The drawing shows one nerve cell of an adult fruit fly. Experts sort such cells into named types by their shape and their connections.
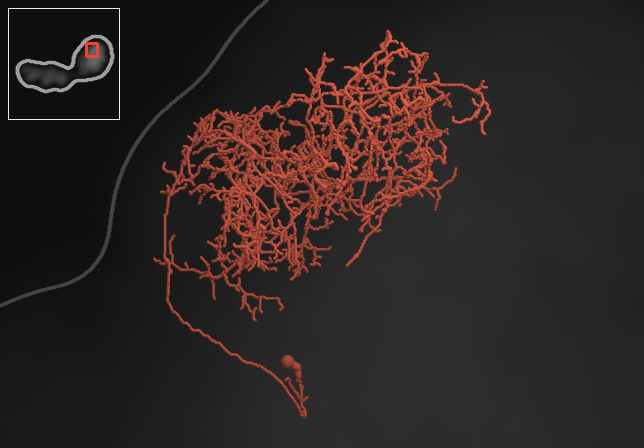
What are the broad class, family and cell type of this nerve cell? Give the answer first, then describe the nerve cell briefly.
Its broad class is central-brain intrinsic neuron. The family is hemilineage LHa3. Its cell type is LHAV3h1. The cell body can be seen at the bottom of the picture. The picture shows more than a hundred branch ends.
